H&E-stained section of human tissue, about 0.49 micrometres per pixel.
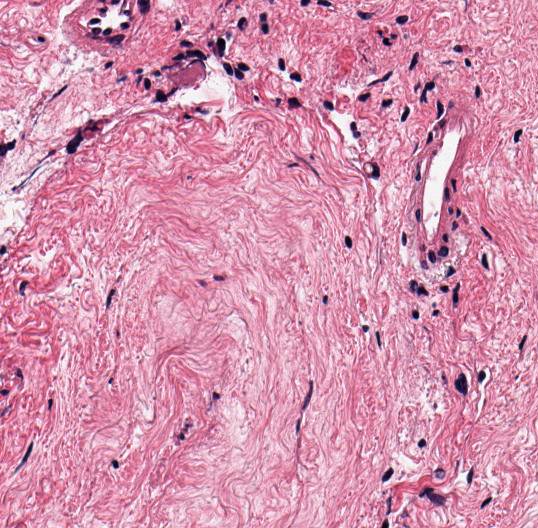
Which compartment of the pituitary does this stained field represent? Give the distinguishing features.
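I'd call this dense connective tissue: fibrous tissue fills the whole field. A large whorled area of fibres fills the centre and lower left; the pale pink, wavy collagen curves in bundles. Its scattered nuclei are small, dark and elongated or oval.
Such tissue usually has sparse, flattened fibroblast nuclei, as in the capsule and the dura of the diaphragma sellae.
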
